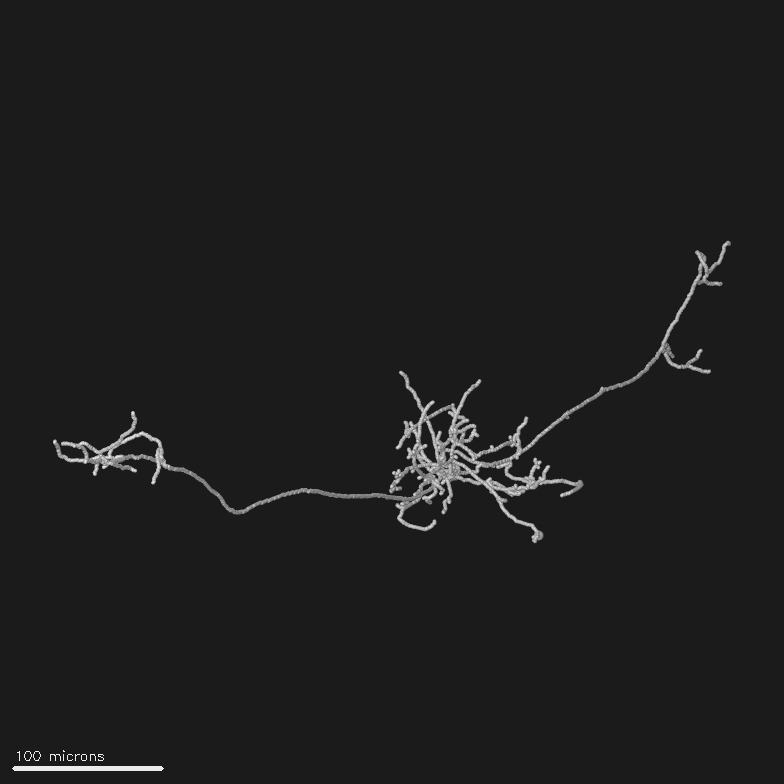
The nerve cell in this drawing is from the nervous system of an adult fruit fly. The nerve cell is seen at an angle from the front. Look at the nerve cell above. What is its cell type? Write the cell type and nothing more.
AN05B069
